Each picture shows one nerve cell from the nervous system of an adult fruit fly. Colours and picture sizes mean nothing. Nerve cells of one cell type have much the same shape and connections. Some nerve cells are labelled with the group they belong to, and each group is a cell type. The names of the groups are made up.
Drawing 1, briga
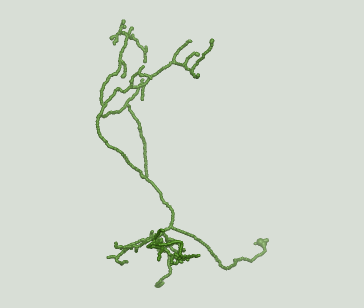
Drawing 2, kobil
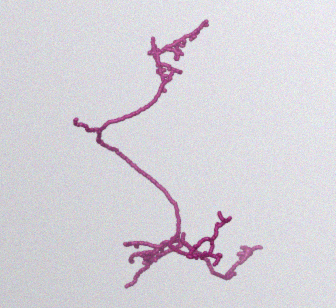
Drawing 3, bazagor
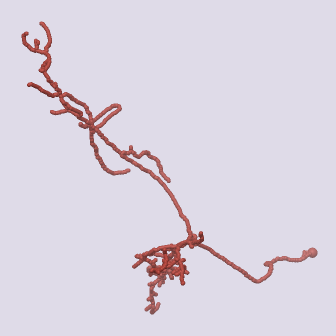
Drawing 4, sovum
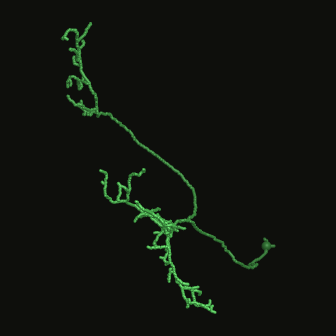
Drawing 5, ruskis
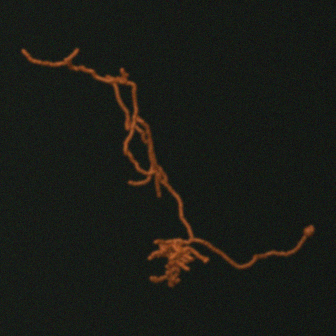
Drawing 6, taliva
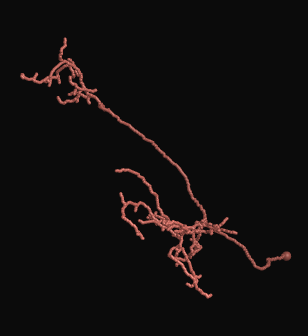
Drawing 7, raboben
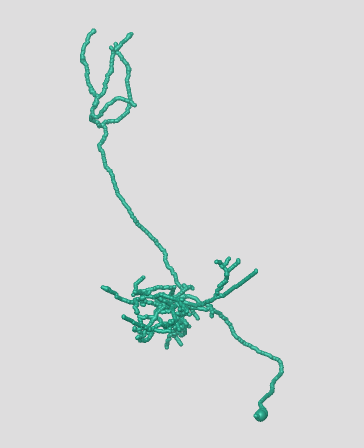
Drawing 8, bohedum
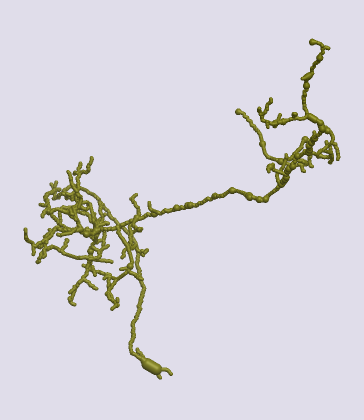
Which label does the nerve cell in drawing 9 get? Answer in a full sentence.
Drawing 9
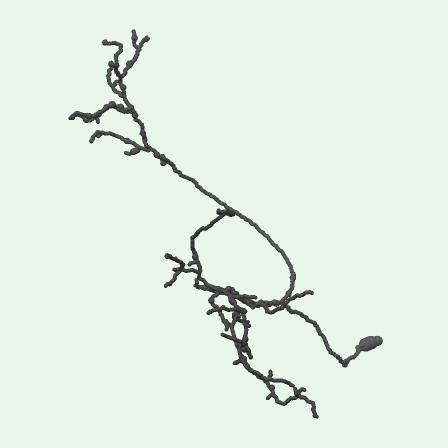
It belongs to sovum.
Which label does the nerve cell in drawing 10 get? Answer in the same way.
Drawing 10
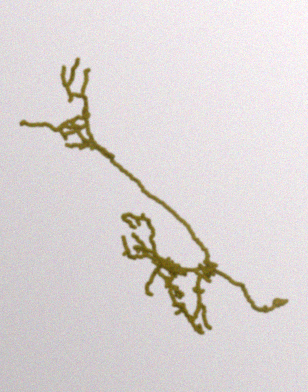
It belongs to taliva.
